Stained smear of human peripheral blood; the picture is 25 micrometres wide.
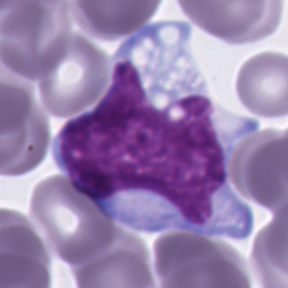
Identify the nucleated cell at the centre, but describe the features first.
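An irregular, angular outline, rather than a round one, bounds the cell. The chromatin is dark purple and mottled. Pale blue cytoplasm shows no granules. It is a monocyte.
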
